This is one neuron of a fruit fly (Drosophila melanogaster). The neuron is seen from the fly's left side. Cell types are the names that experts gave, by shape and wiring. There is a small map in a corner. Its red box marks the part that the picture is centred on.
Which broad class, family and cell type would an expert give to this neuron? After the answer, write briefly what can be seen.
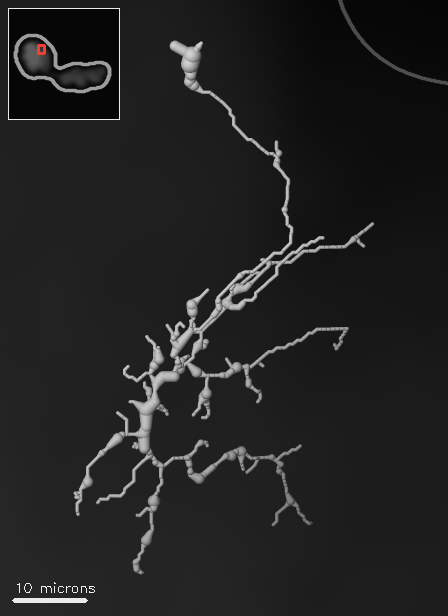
This is an optic-lobe intrinsic neuron. The family is Dm. Its cell type is Dm-DRA1. The cell body is at the top of the picture. By the scale bar it is about 75 microns tall in this view. The picture shows dozens of branch ends.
